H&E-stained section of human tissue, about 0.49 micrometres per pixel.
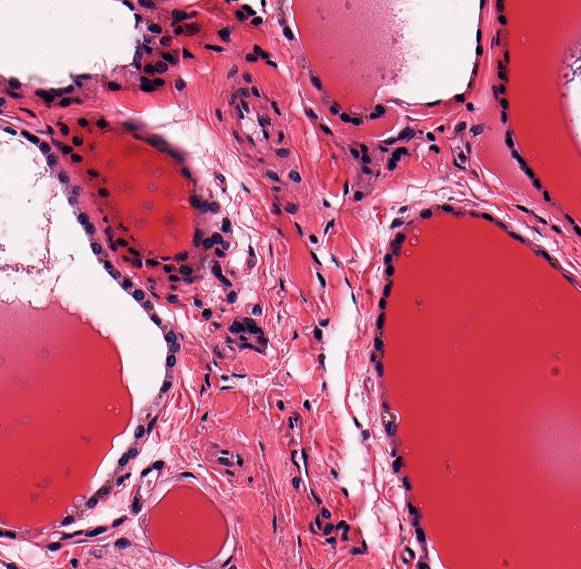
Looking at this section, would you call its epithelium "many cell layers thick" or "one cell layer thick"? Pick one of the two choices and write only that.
One cell layer thick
